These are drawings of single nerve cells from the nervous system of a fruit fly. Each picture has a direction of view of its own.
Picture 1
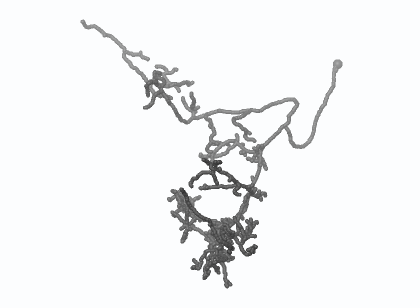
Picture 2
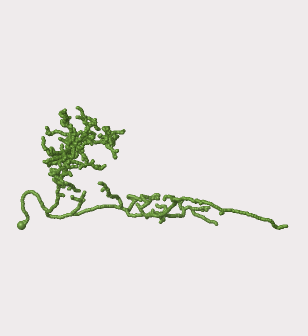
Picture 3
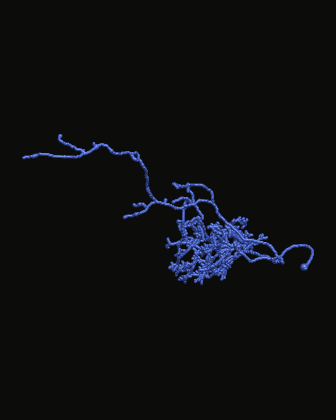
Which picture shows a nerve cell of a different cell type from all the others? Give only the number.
3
